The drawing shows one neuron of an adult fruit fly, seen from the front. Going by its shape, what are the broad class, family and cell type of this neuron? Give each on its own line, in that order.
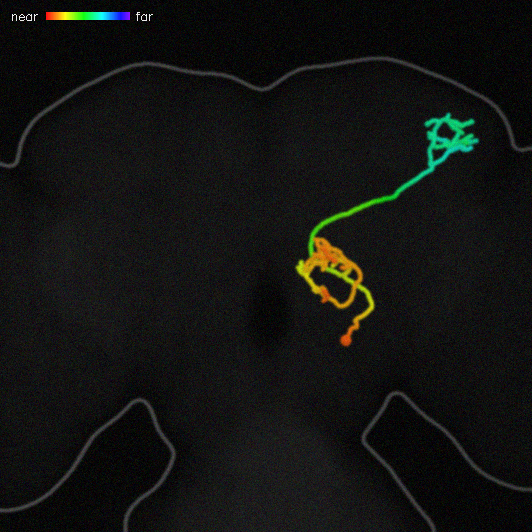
central-brain intrinsic neuron
hemilineage ALv1
DC4_vPN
